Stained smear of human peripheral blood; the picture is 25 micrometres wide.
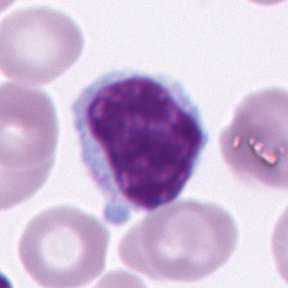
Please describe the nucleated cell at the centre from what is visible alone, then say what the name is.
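Start with the nucleus: a single unlobed mass, roughly rounded but slightly angular in outline. You won't find a distinct nucleolus in it. Now follow the edge of the cytoplasm, which is slightly uneven and frayed rather than smooth. At the lower left, a small rounded pale blue bud protrudes from the cell. What you are looking at is a typical lymphocyte.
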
